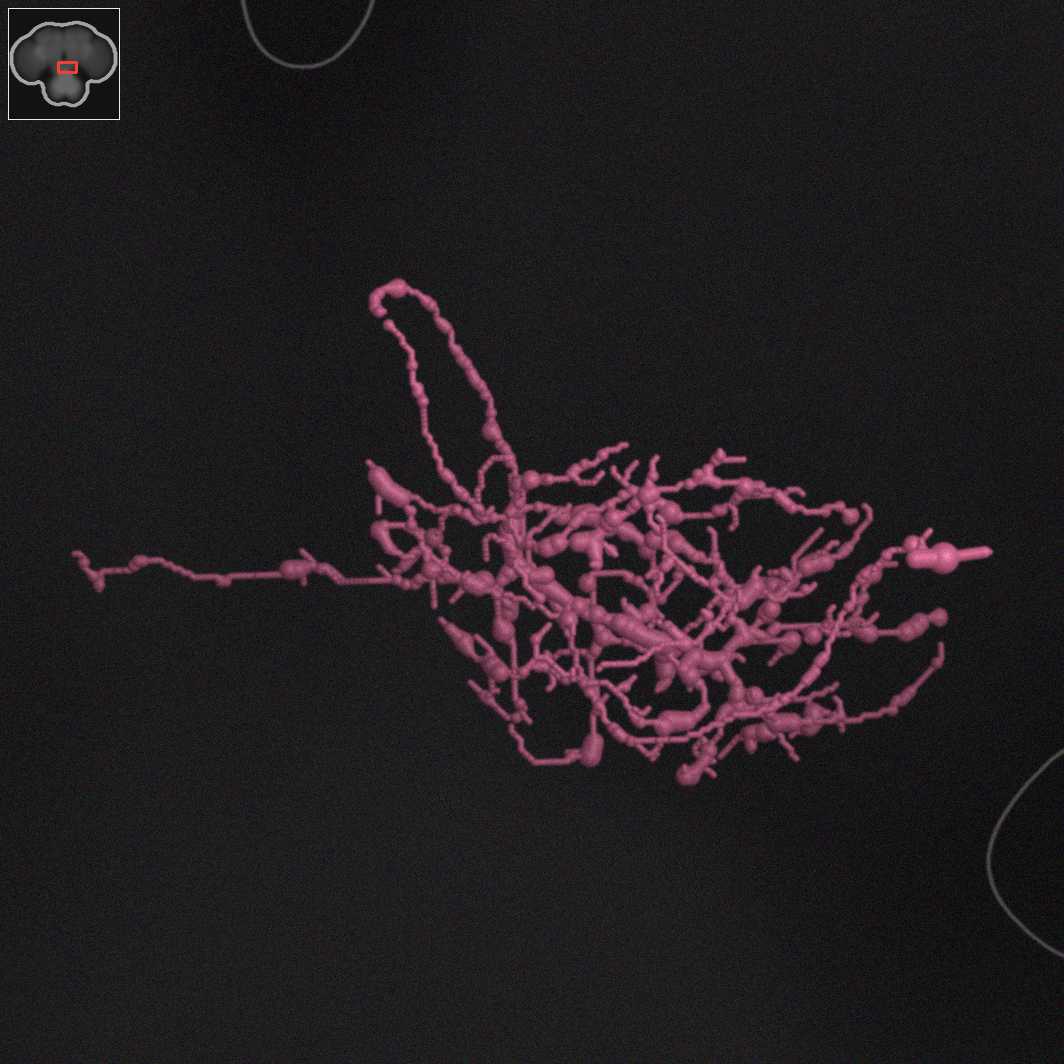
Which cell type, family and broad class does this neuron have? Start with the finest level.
GNG608; hemilineage TRdm; central-brain intrinsic neuron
